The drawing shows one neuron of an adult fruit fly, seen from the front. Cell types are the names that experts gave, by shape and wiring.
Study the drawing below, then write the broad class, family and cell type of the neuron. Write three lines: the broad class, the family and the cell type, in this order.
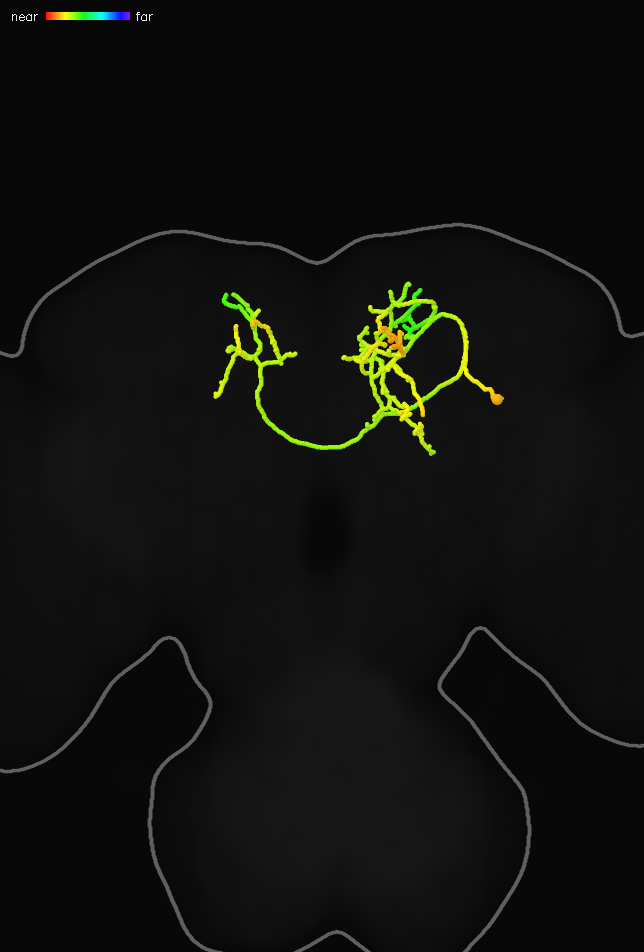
central-brain intrinsic neuron
hemilineage AOTUv4_dorsal
SMP009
